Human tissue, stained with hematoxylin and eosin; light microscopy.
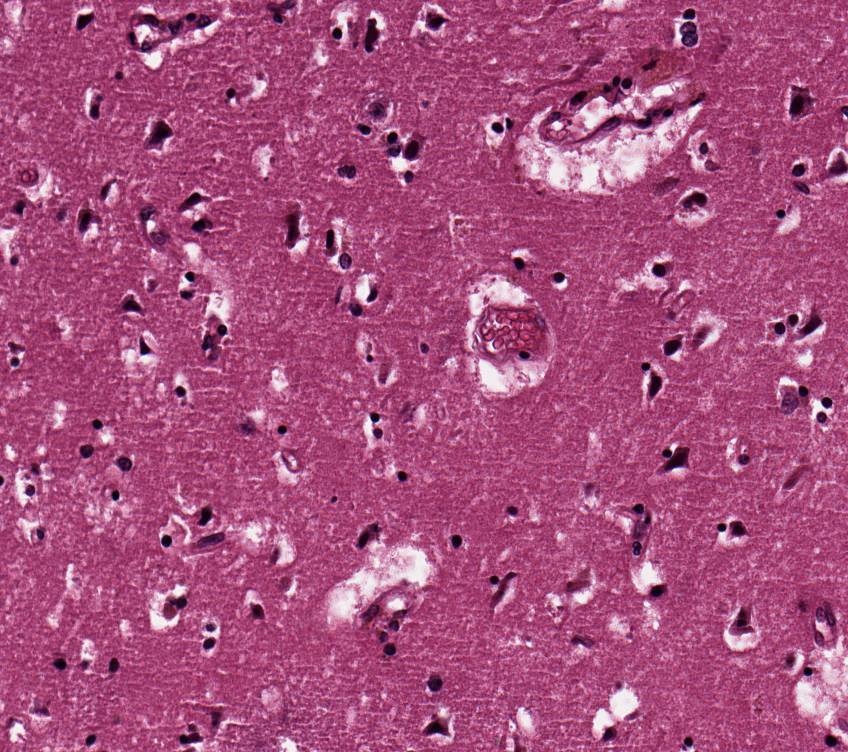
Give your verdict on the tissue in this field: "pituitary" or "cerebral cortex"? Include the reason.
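It's cerebral cortex. A finely fibrillary pink neuropil fills the whole field, with no epithelium or glands, and many small, round, dark-staining nuclei are scattered fairly evenly across it. Near the centre there's a small vessel cut across, packed with red blood cells. Up at the upper right, an elongated vessel with nuclei in its wall sits in a wide pale space.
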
